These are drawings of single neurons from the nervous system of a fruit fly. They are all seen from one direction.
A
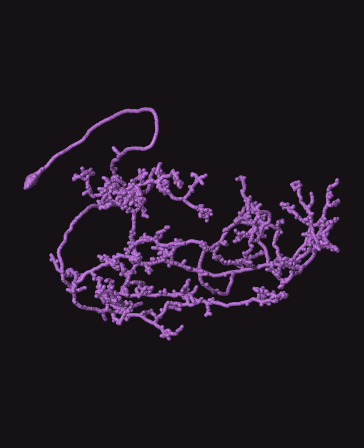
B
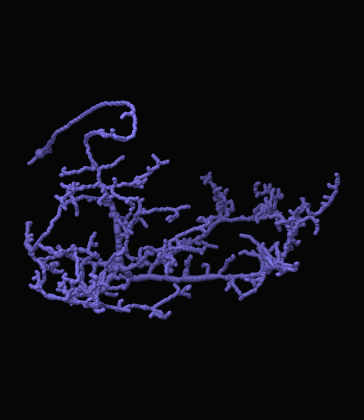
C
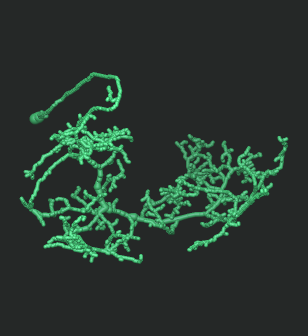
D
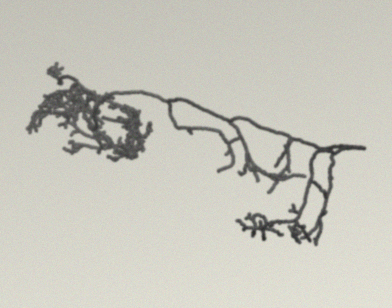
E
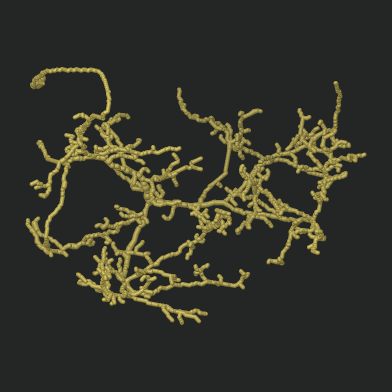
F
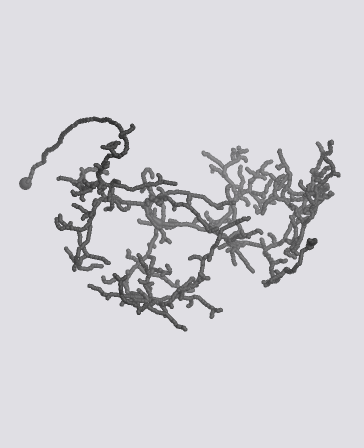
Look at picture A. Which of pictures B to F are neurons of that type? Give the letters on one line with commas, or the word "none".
B, C, E, F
